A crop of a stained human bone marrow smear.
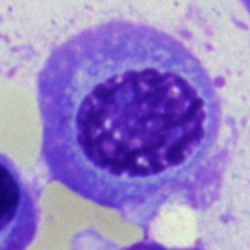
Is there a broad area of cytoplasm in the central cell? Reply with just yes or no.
Yes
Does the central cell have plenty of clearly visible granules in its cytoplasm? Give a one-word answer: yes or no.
No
